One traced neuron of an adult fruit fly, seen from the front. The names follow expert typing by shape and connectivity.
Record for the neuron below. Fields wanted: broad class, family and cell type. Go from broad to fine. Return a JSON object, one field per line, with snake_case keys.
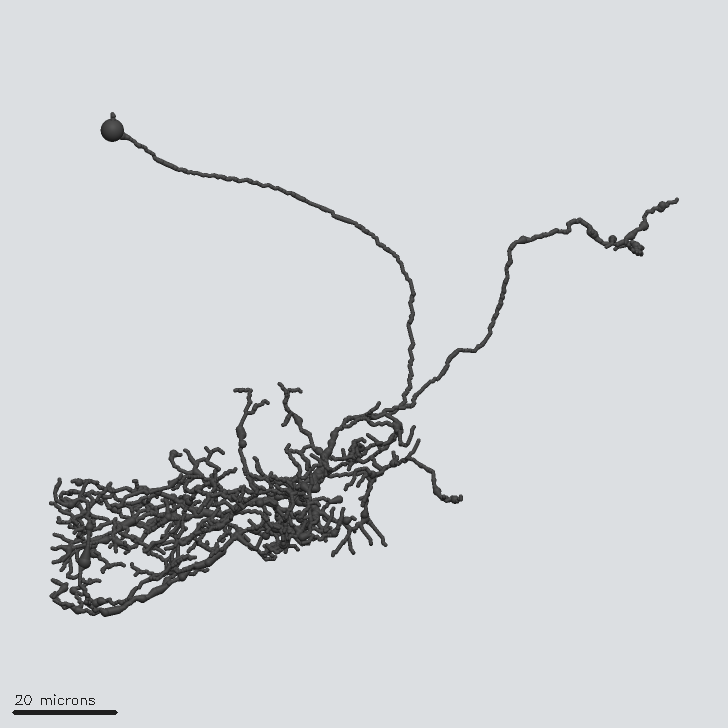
{
 "broad_class": "nerve-cord intrinsic neuron",
 "family": "hemilineage 23B",
 "cell_type": "IN23B023"
}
